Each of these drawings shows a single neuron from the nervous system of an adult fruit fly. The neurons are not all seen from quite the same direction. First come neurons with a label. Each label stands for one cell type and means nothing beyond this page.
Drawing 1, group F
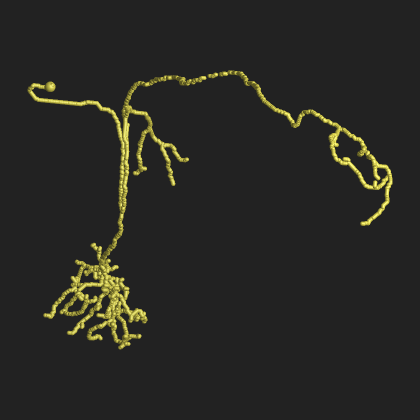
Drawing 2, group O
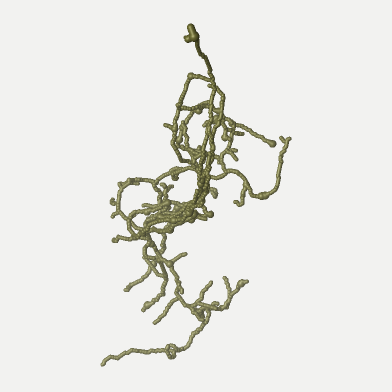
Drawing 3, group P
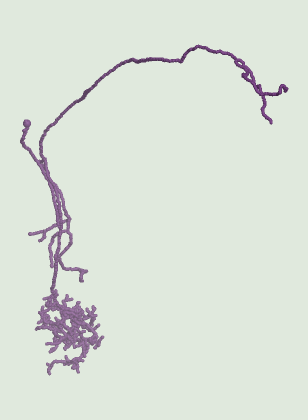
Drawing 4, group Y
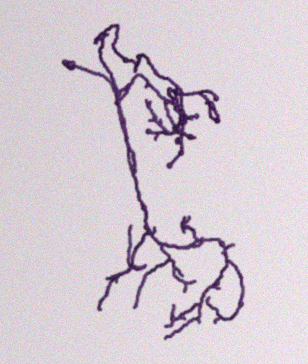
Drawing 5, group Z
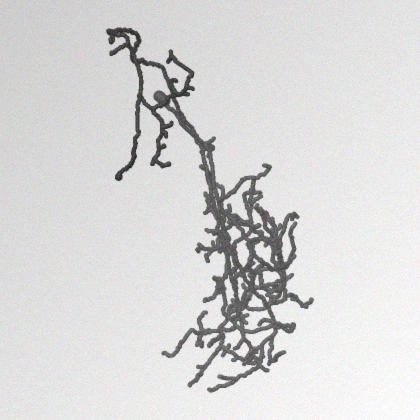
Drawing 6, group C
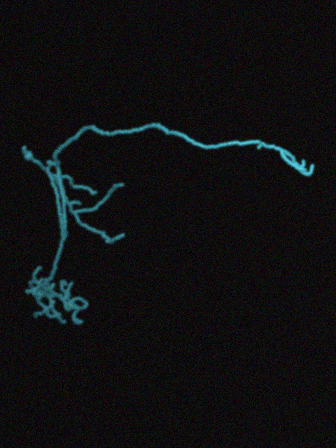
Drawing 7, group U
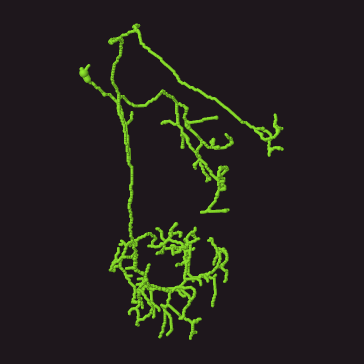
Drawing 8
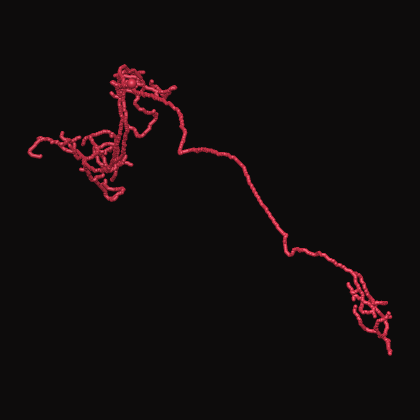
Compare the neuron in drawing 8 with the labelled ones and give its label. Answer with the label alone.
group Y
